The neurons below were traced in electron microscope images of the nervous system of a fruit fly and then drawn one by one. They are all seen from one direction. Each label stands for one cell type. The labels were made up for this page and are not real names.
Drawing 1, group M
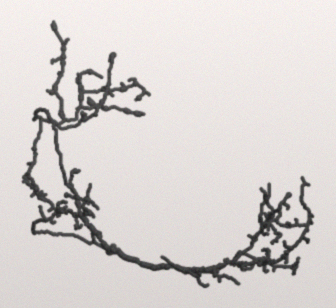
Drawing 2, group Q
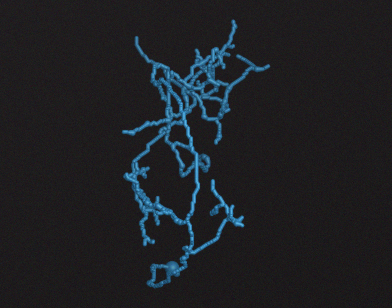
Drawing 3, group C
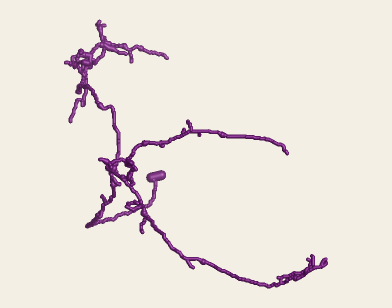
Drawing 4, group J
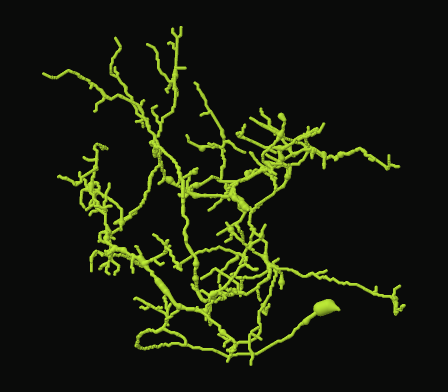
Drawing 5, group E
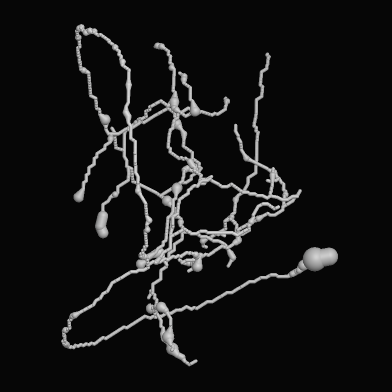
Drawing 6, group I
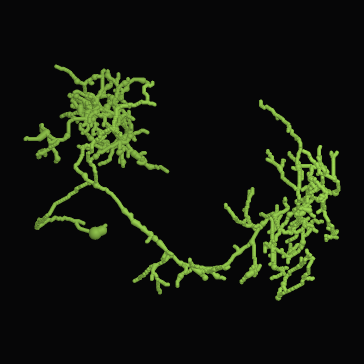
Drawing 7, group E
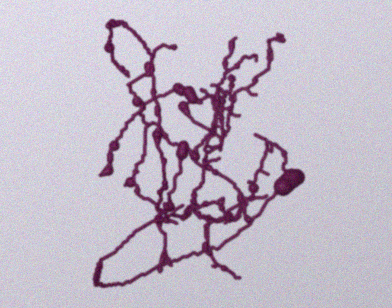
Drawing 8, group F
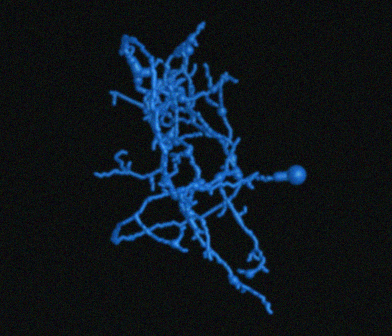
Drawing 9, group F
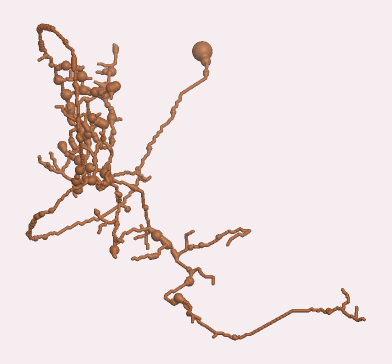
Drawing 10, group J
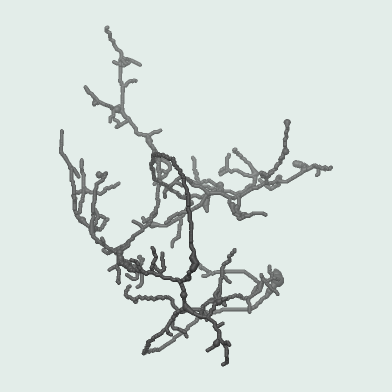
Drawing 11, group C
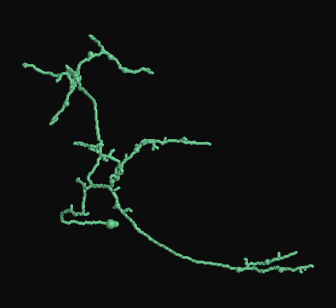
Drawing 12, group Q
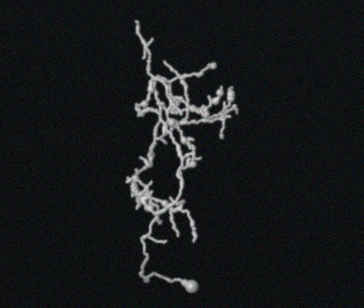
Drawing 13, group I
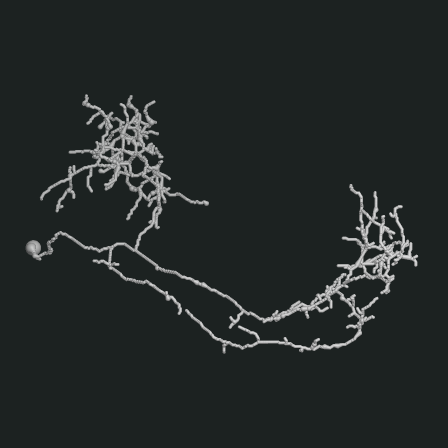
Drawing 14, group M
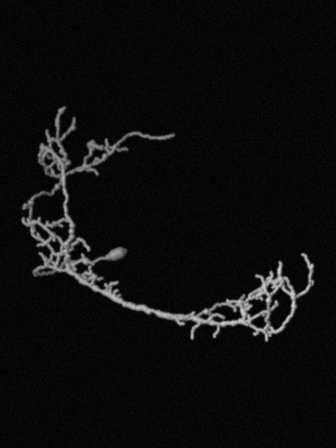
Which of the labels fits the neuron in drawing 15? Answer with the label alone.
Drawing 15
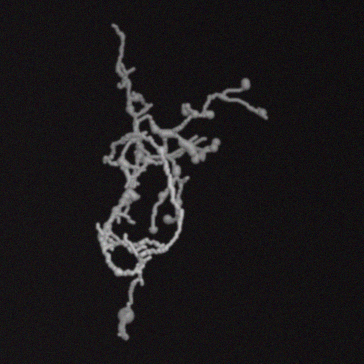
group Q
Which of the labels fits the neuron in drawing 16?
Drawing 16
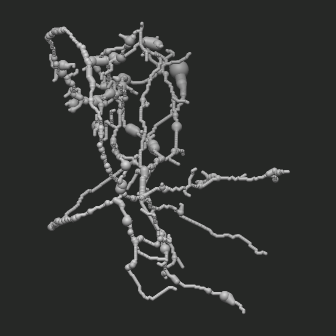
group F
